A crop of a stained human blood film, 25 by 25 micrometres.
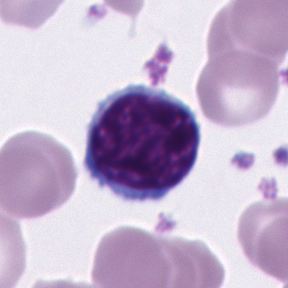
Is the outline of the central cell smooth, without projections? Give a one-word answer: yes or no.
No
